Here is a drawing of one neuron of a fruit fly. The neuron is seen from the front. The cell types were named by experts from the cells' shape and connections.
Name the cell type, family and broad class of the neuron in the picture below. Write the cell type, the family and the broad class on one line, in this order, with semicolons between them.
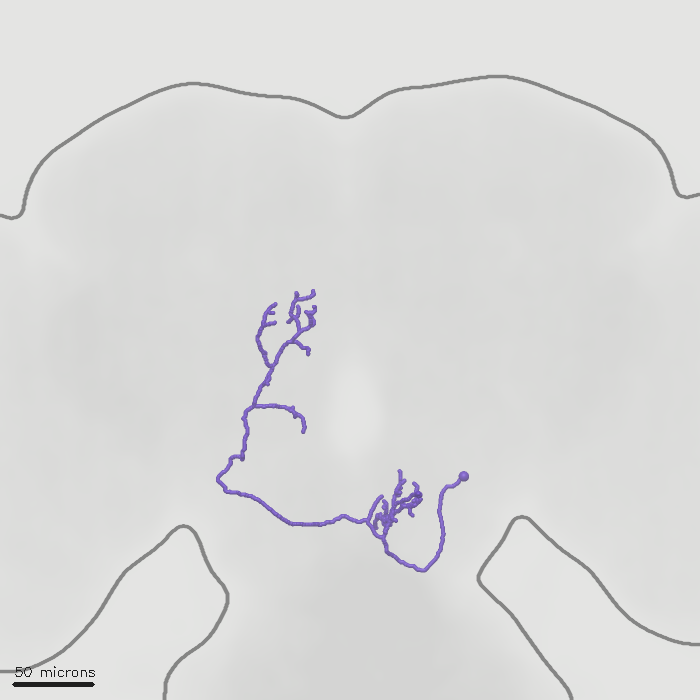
GNG309; hemilineage LB19; central-brain intrinsic neuron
